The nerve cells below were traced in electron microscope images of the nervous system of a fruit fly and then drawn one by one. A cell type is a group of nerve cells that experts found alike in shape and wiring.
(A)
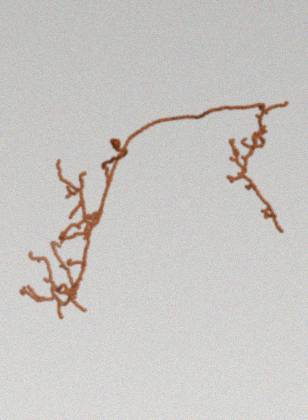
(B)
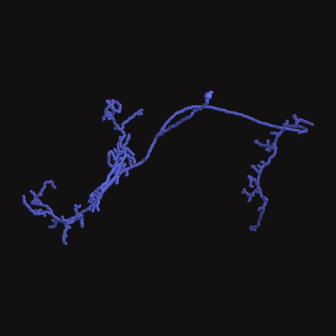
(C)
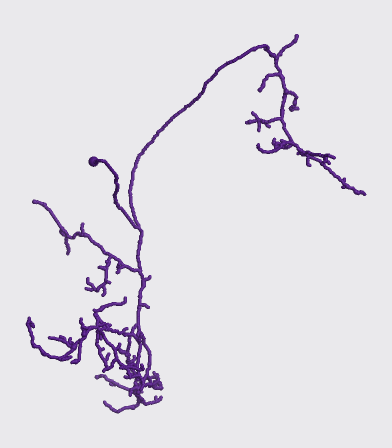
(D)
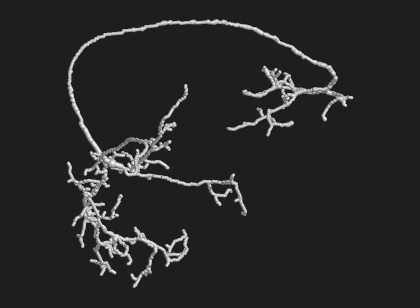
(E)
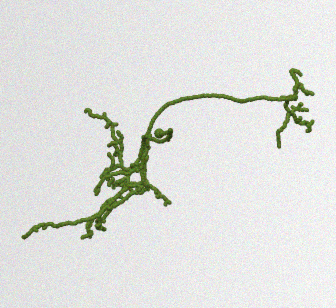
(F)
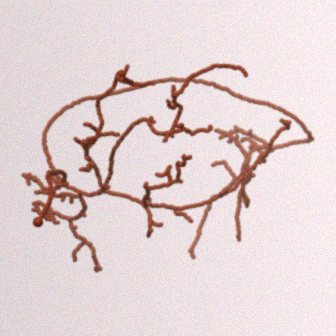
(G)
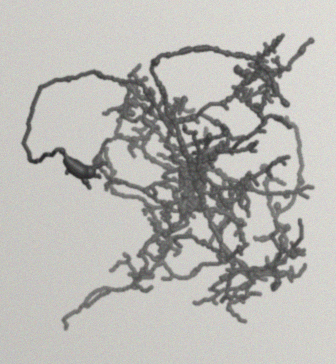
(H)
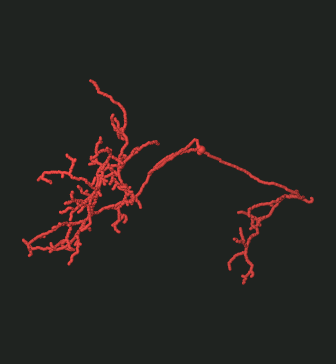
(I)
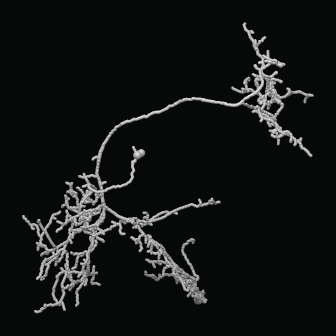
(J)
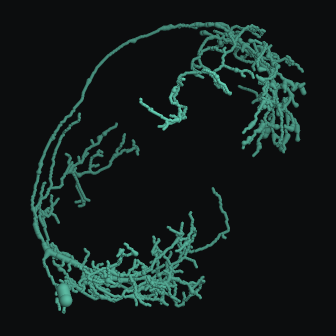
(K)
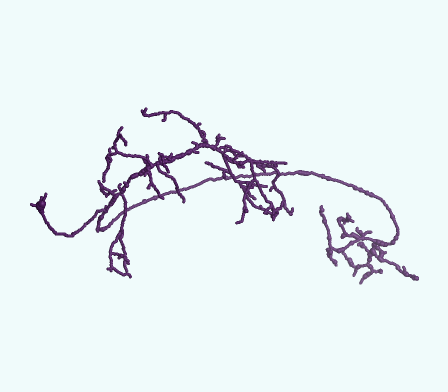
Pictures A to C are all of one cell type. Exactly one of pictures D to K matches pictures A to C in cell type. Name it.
Picture H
